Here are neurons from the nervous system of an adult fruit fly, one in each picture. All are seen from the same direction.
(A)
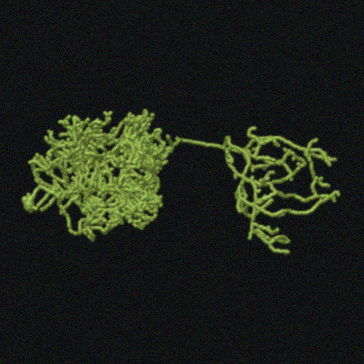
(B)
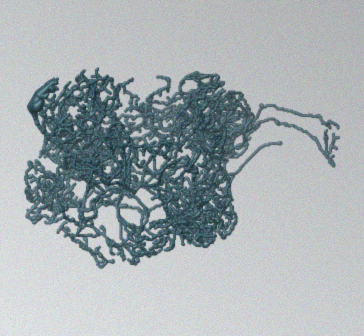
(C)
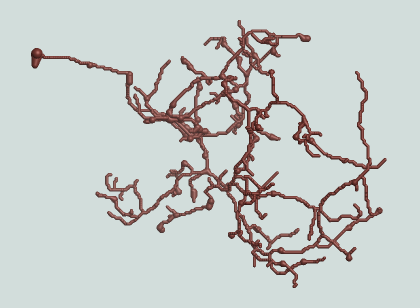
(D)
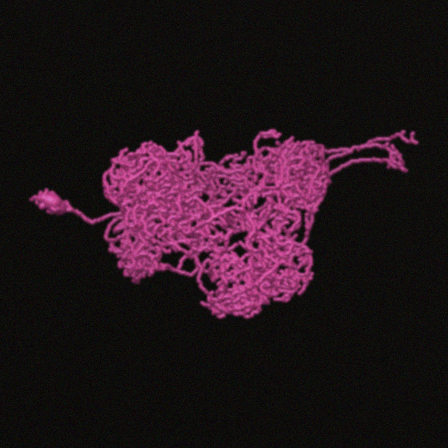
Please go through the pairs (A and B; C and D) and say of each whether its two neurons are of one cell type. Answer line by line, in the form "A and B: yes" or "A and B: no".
A and B: no
C and D: no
